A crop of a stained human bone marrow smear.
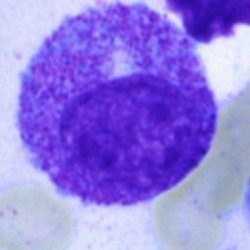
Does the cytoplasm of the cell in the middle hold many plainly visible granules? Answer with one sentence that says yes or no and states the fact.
Yes, the cell's cytoplasm contains many granules that can be seen.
